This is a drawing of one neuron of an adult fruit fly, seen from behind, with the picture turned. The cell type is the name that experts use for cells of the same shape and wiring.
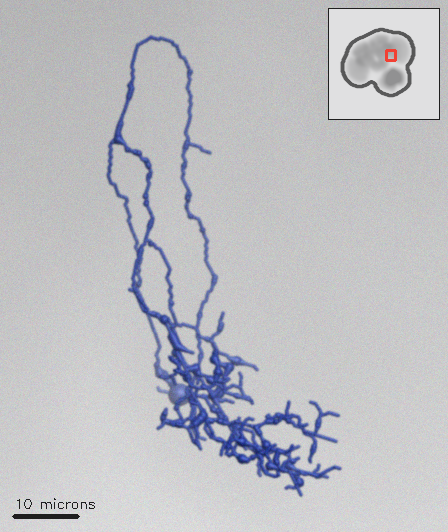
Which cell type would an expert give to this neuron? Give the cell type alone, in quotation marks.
"Li23"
